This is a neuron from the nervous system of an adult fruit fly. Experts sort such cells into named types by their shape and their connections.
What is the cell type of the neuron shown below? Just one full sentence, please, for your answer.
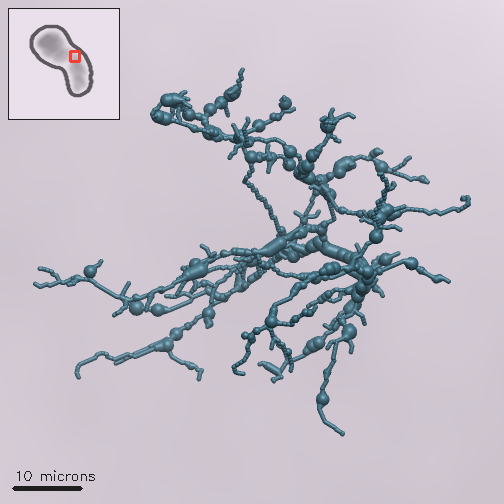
On the level of cell type, this neuron is IN20A.22A056.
